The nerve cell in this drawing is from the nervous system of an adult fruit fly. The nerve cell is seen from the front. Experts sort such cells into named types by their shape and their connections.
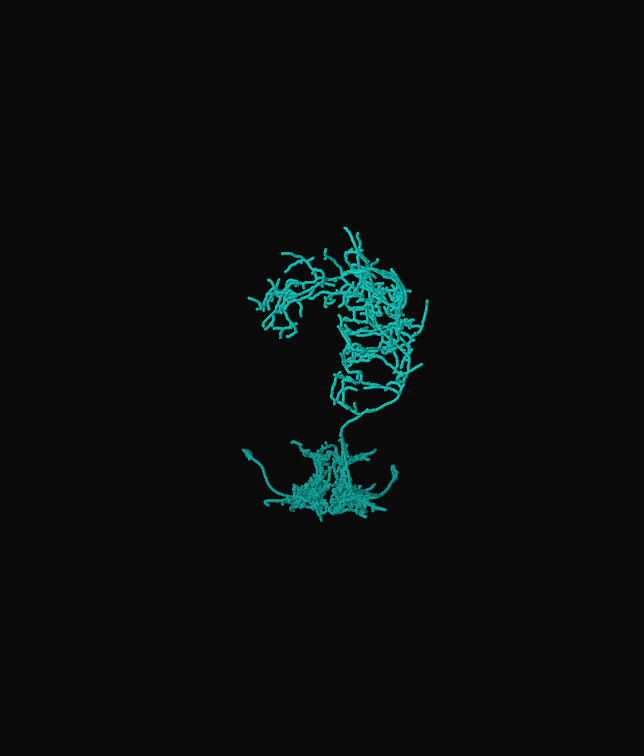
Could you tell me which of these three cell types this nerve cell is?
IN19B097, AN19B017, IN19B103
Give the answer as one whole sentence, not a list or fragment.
The cell type to which this nerve cell belongs is AN19B017.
